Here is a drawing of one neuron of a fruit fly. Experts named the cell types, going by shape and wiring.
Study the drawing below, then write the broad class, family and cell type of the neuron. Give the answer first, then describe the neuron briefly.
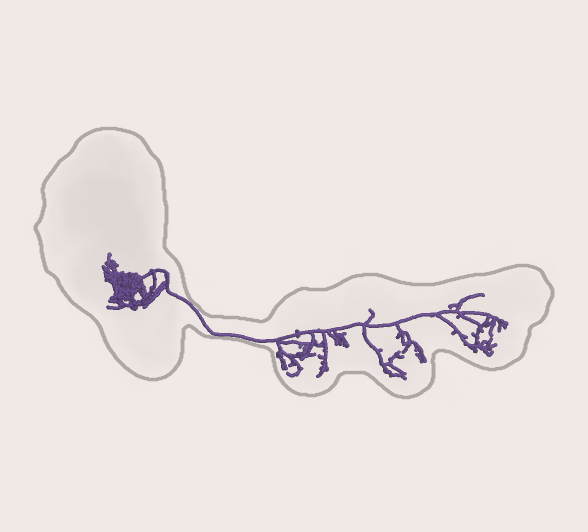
This is a descending neuron. The family is DNg. It is of cell type DNg108. In this view it is more than twice as wide as it is tall.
